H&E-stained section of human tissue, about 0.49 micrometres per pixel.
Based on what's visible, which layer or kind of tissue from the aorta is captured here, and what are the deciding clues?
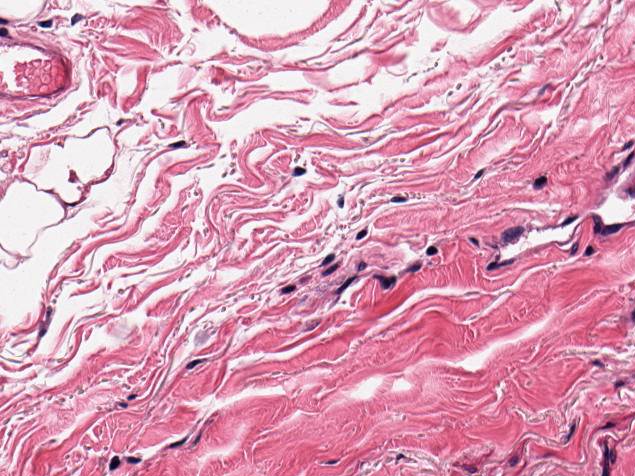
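Tunica adventitia is what this field shows. Wavy pink collagen bundles fill most of it, running mainly from lower left to upper right. They are thicker and tighter lower right than in the loose upper left. Small, dark, spindle-shaped nuclei lie between them, sparse for so much fibre.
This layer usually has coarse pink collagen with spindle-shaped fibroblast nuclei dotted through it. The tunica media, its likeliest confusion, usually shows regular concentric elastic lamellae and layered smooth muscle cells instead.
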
